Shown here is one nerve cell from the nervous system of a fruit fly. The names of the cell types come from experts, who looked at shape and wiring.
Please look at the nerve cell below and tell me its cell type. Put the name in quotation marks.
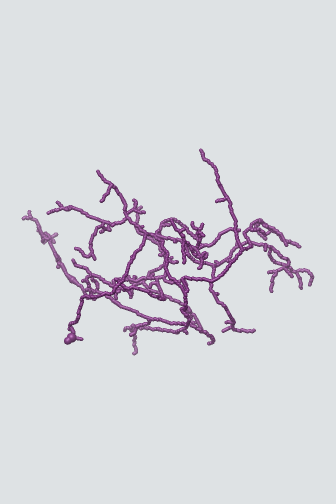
"IN01B064"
